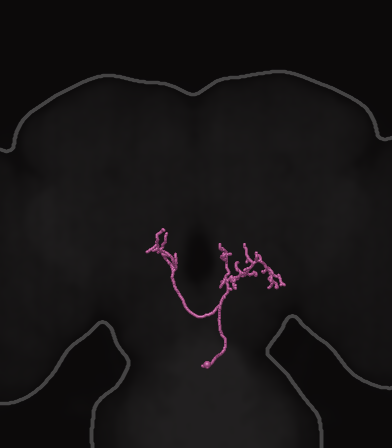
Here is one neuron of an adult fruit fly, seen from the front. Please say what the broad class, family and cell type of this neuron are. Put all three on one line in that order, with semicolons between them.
central-brain intrinsic neuron; hemilineage LB3; PS343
